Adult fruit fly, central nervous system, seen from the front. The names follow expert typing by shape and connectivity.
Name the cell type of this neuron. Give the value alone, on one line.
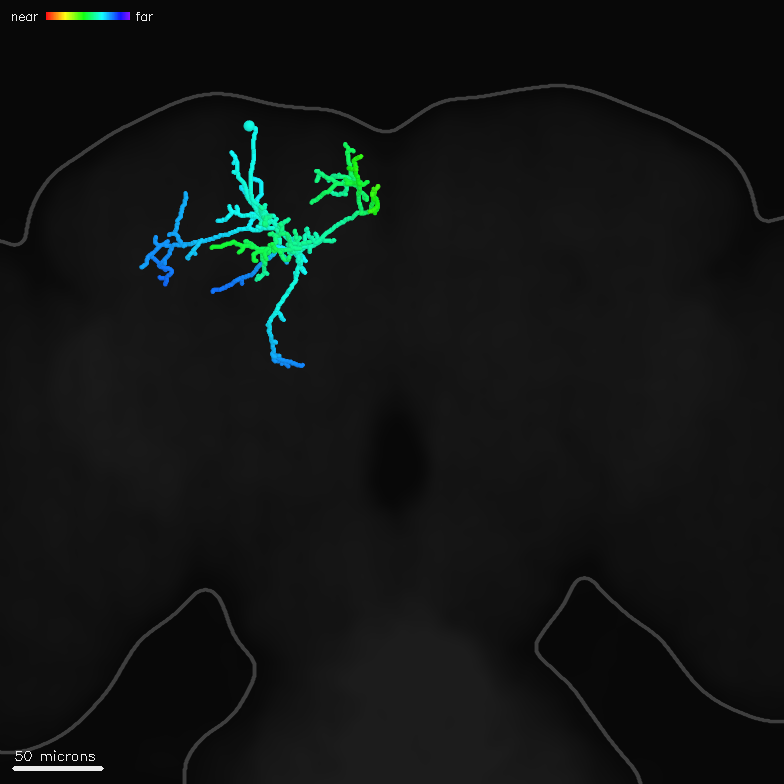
SMP427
